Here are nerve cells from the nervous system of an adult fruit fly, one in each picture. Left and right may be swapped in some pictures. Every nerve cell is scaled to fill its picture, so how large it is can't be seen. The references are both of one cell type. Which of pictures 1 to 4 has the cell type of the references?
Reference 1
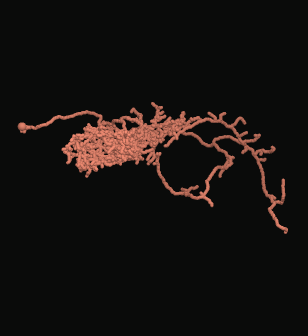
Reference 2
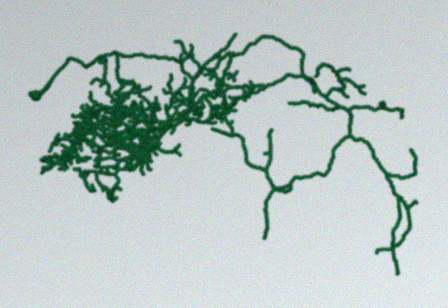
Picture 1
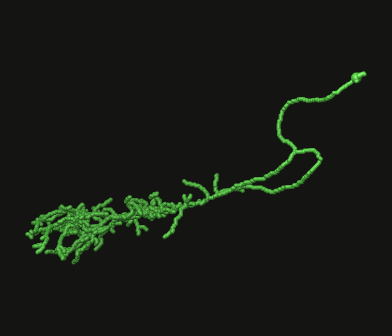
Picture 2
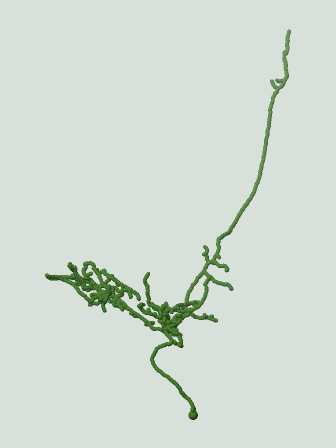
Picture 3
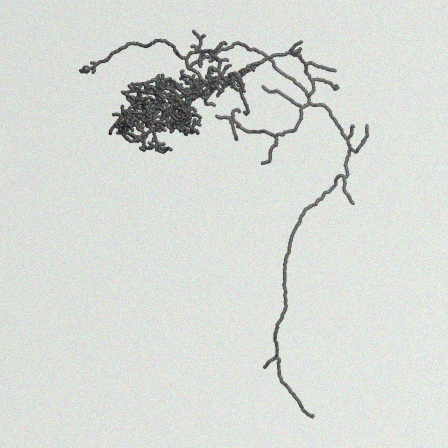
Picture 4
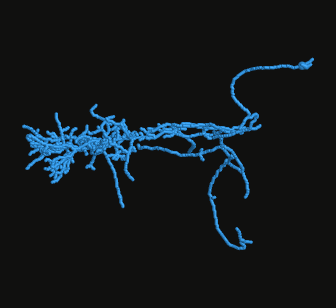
3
